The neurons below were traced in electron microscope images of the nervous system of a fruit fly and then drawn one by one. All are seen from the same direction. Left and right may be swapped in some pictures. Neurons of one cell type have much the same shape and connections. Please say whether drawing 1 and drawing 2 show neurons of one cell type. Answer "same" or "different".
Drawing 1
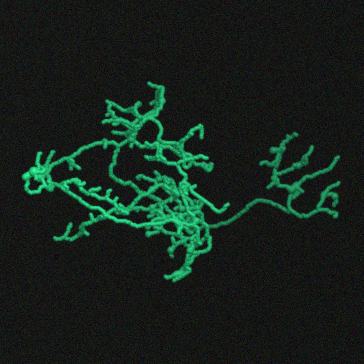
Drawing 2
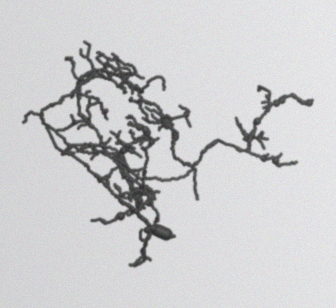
same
